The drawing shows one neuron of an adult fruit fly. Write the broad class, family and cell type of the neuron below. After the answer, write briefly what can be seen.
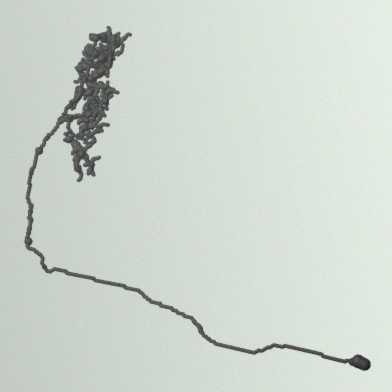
Its broad class is optic-lobe intrinsic neuron. The family is LPi. Its cell type is LPi34. The cell body can be seen at the lower right of the picture. The picture shows dozens of branch ends.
